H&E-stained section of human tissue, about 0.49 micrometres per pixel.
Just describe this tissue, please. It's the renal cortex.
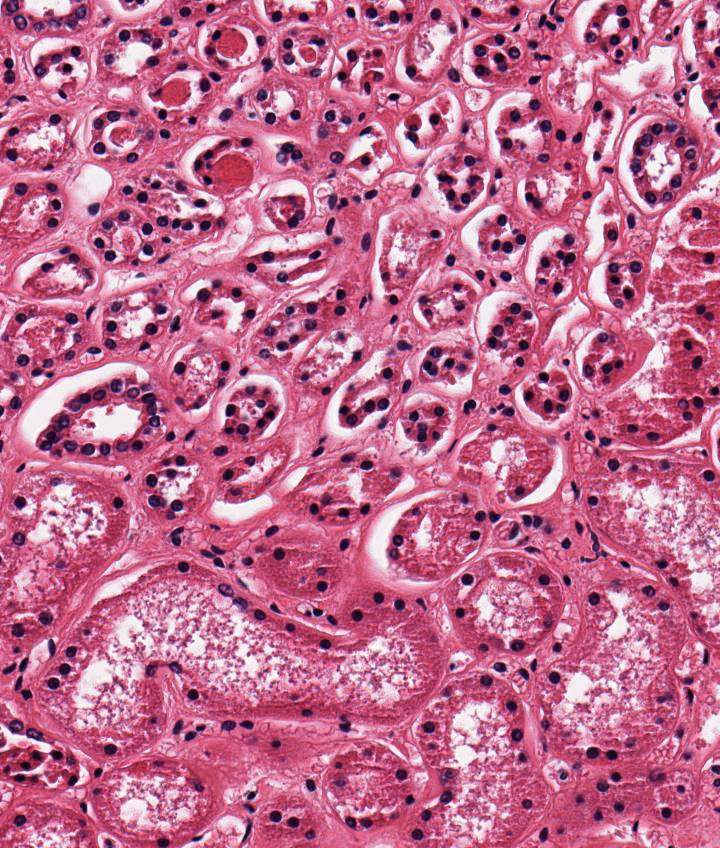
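First, arrangement: tubules cut mostly in cross-section pack the field, leaving scant tissue between them. Second, lining: the smaller tubules in the upper and middle field have cuboidal cells with round dark nuclei. Third, contents: a few tubules in the upper left have homogeneous deep red material filling their lumens. Last, the tissue between tubules: only thin pink bands with scattered small nuclei.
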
